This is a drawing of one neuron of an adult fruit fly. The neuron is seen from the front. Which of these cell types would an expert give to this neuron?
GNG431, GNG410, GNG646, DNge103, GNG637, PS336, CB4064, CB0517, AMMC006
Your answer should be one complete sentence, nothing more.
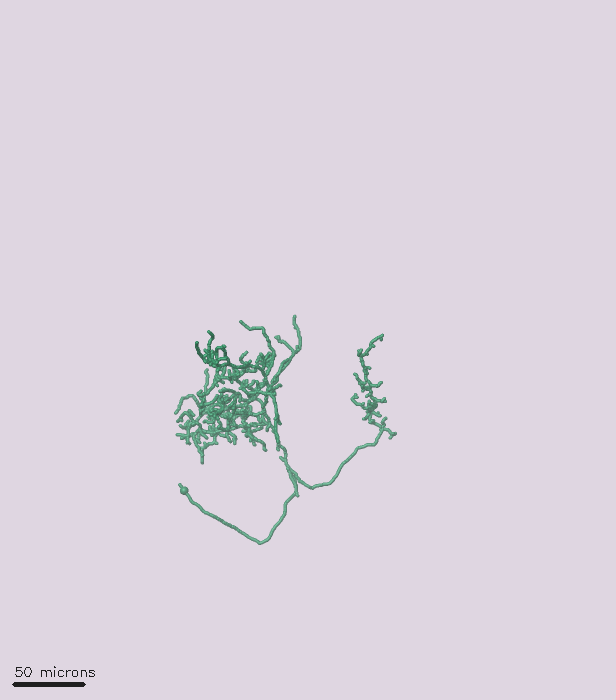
The neuron is a member of cell type PS336.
